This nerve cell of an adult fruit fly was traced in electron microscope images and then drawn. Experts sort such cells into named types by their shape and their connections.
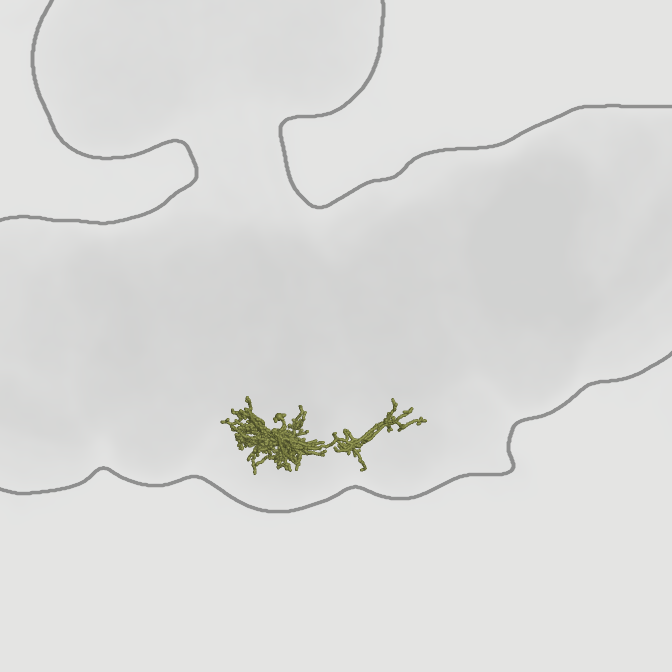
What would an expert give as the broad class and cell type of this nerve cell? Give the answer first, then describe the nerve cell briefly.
It is a central-brain intrinsic neuron. It is of cell type GNG148. Its cell body lies in the middle of the picture. In this view it is more than twice as wide as it is tall.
